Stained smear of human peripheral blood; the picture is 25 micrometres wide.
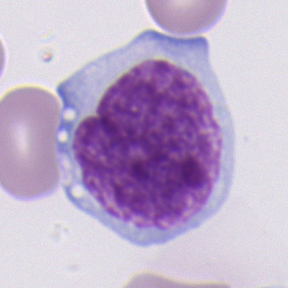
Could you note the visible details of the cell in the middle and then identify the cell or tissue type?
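Fine, fairly loose granular chromatin, not coarsely clumped. Irregular outline with angular corners, no smooth round curve. Cytoplasm a moderate rim, broadest above the nucleus. Row of small clear vacuoles along its left edge. Identification: myeloblast.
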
